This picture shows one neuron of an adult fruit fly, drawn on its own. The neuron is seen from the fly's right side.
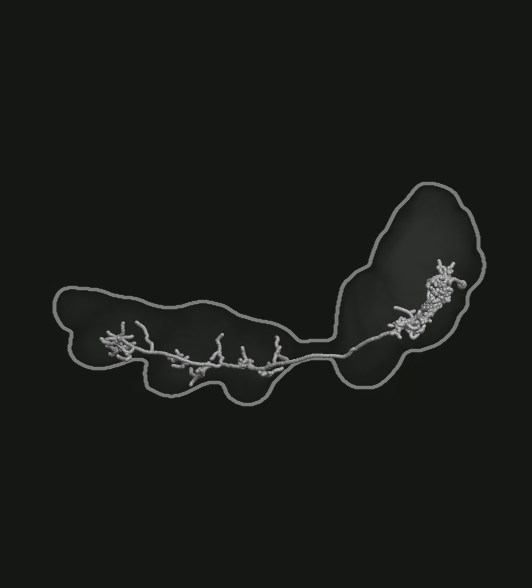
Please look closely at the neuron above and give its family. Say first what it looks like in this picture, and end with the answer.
In this view it is more than twice as wide as it is tall. It is a descending neuron. The family is DNde.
